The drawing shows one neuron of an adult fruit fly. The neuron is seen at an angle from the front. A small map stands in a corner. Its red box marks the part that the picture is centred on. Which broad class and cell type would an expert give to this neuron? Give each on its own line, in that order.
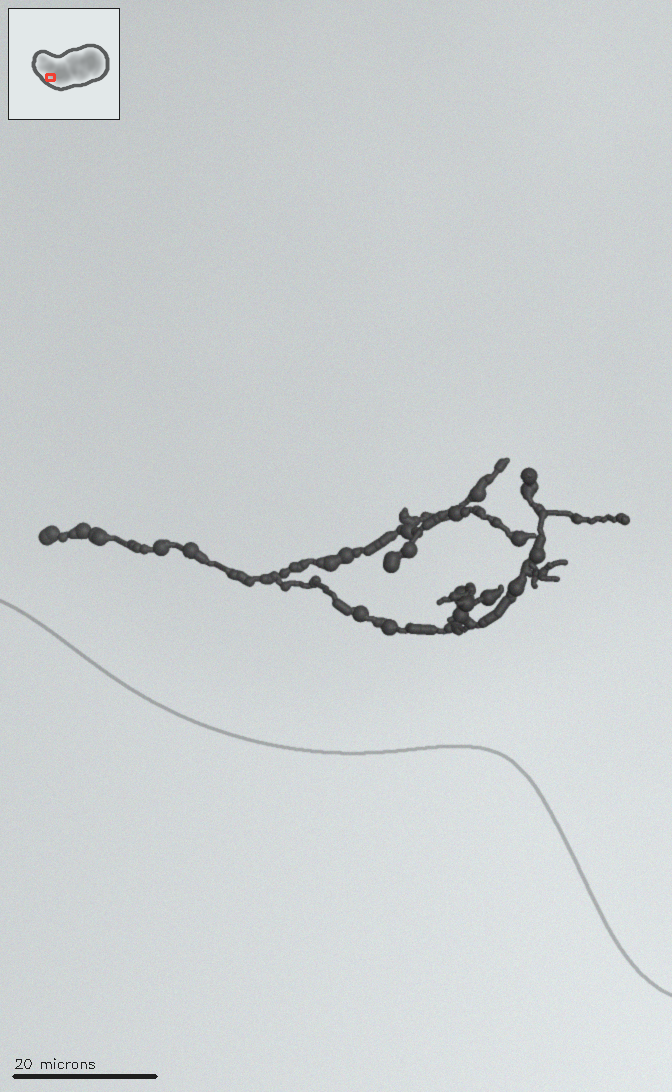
sensory neuron entering the nerve cord
SNxx33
